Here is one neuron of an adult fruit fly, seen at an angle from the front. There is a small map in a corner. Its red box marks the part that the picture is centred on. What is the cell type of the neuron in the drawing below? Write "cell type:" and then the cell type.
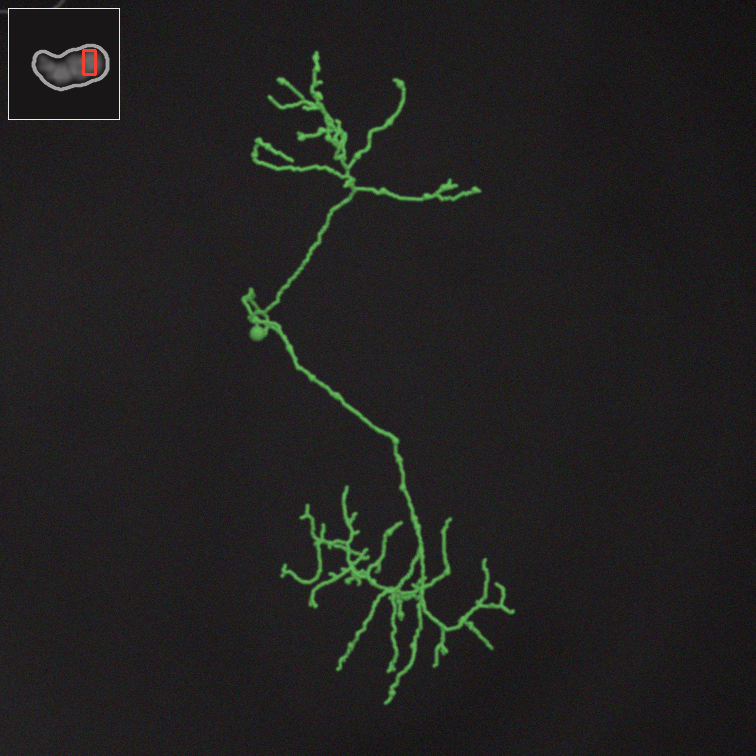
cell type: LC40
